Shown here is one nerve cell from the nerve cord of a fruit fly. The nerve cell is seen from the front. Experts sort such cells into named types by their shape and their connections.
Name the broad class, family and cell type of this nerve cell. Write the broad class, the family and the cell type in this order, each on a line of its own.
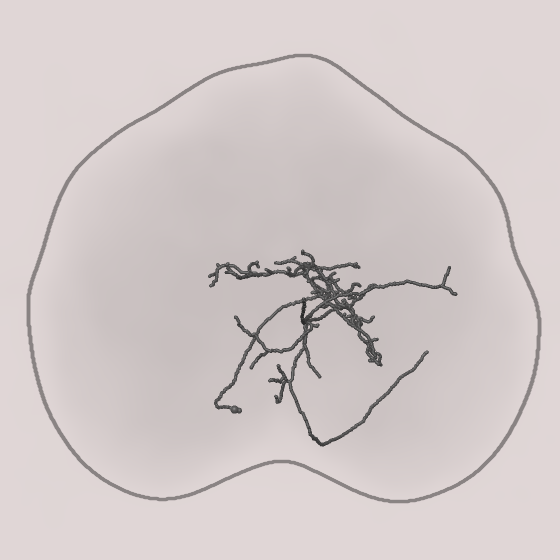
ascending neuron
hemilineage 12B
AN12B060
